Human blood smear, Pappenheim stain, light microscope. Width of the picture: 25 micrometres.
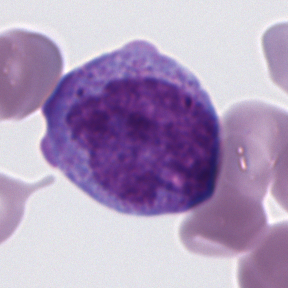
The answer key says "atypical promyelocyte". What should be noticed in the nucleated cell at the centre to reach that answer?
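Here an atypical promyelocyte is shown. Its outline is rounded but slightly uneven and bumpy, and small rounded bulges protrude from its left edge. A rim of blue cytoplasm surrounds the nucleus, wider on the upper left than on the right. Fine reddish-purple granules lie scattered through this cytoplasm.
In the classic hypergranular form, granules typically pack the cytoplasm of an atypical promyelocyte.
In this cell the granules are scattered rather than packing the cytoplasm, so it does not match that classic hypergranular picture.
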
